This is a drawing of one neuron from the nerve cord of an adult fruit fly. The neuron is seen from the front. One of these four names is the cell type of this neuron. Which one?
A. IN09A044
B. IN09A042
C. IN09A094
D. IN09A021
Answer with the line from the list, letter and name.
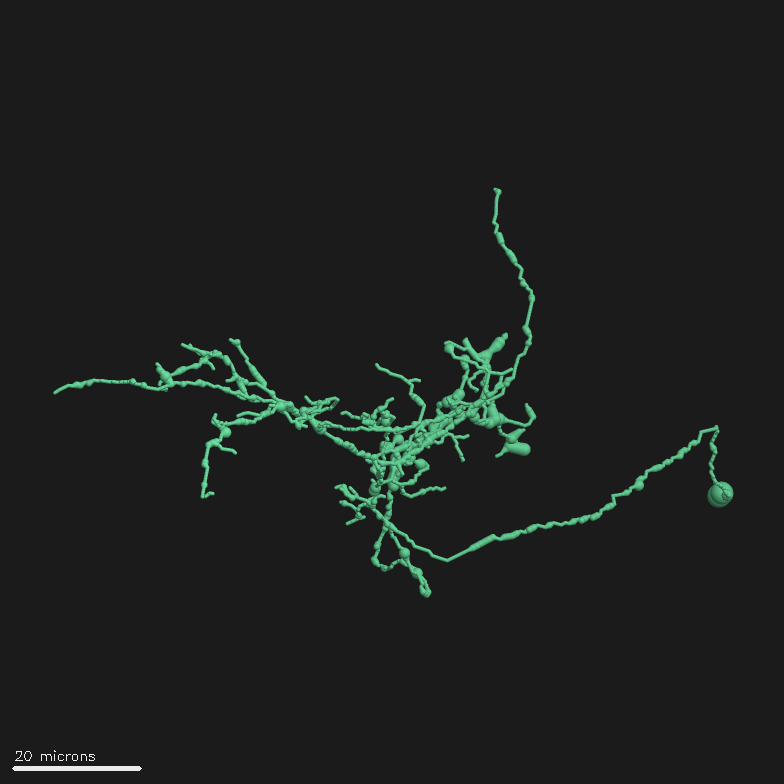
B. IN09A042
